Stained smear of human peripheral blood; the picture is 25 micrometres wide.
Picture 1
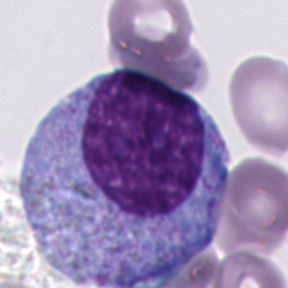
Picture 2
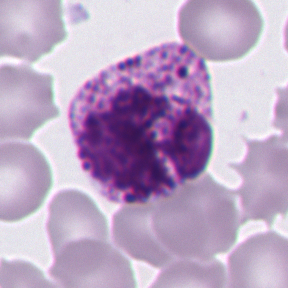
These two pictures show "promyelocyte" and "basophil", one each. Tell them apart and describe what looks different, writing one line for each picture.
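In picture 1 we see a promyelocyte: The nucleus is round to oval with no indentation.
In picture 2 we see a basophil: The nucleus is split into two lobes, the larger one on the left.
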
